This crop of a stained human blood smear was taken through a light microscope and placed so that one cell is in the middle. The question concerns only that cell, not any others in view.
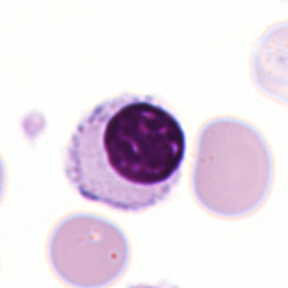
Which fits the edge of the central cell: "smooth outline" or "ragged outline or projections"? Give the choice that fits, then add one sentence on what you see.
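Ragged outline or projections. The cell's border is slightly irregular and bumpy rather than smooth.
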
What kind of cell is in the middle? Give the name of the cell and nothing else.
normoblast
